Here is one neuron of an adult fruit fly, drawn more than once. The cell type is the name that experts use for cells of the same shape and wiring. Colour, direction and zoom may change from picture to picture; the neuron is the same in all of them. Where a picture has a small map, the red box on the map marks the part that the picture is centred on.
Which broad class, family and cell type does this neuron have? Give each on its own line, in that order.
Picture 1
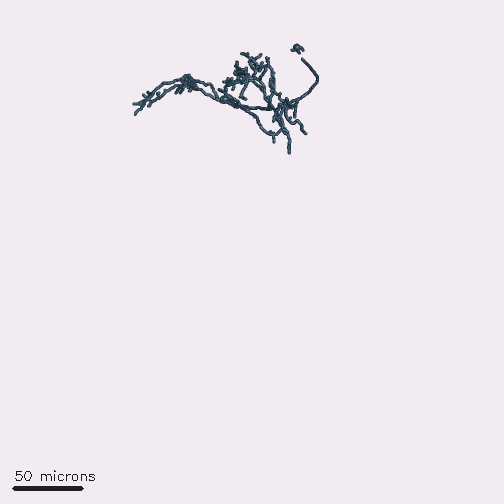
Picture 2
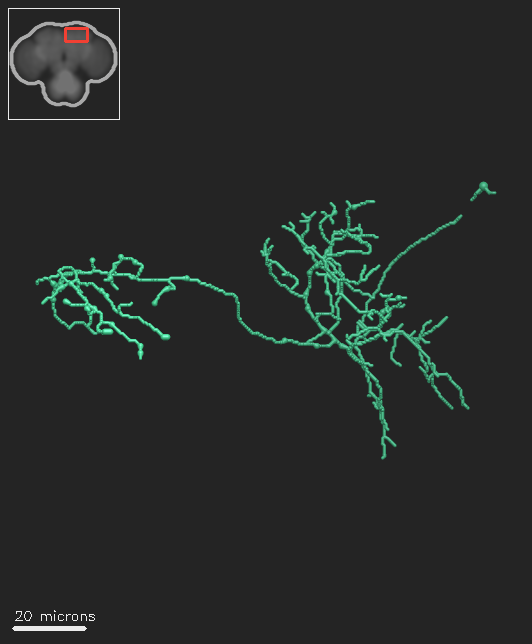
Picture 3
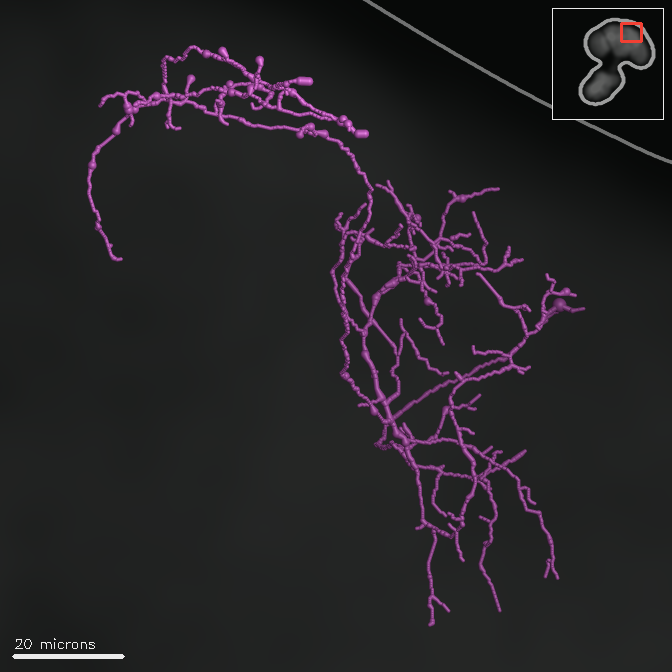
central-brain intrinsic neuron
hemilineage VLPd&p1_posterior
SLP330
